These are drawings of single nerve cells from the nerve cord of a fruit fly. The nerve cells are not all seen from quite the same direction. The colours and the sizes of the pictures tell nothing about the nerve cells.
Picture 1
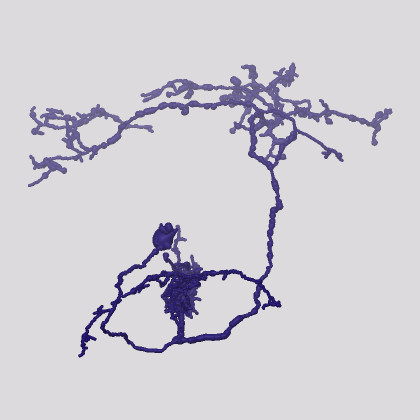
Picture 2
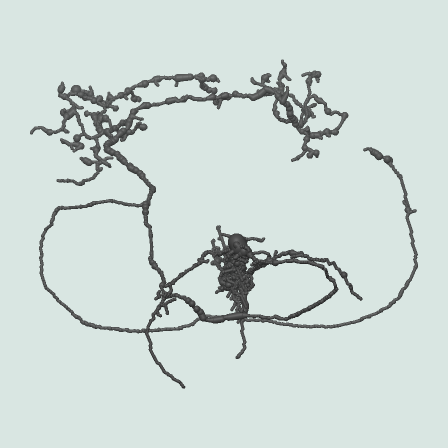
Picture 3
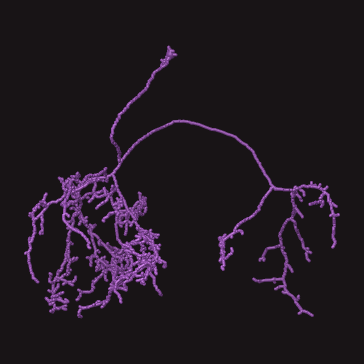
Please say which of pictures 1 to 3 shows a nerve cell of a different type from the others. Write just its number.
3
